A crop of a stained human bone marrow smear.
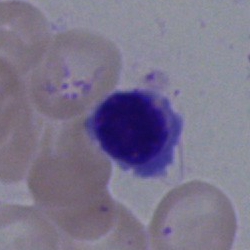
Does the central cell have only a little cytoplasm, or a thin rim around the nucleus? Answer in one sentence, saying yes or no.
Yes, scant cytoplasm surrounds the nucleus of this cell.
